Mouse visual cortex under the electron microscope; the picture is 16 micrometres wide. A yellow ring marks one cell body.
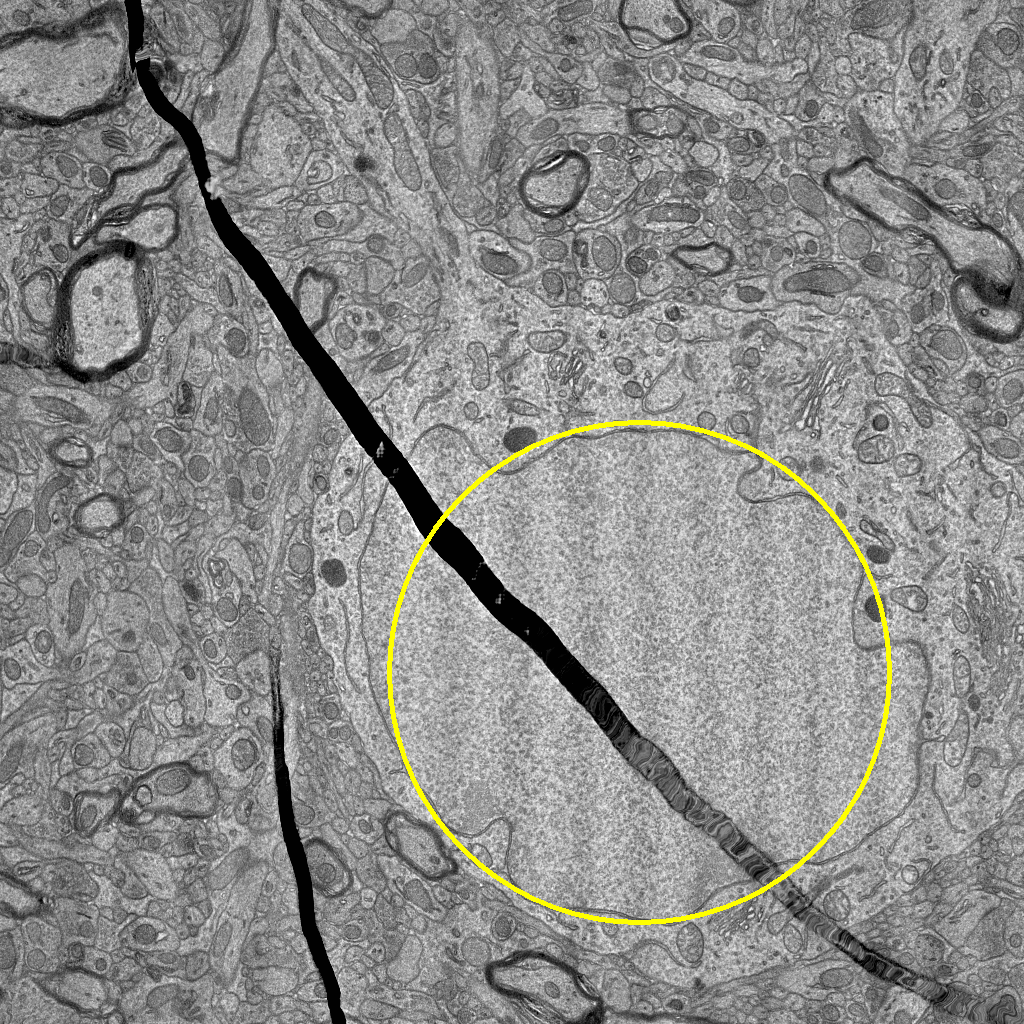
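Inhibitory neuron. Large, rounded nucleus filling most of the ring; whole outline within the picture. Envelope mostly smooth, with a few shallow wavy indentations. Chromatin pale, finely granular, evenly spread; no dark clumps against the envelope. No nucleolus visible in this plane.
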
